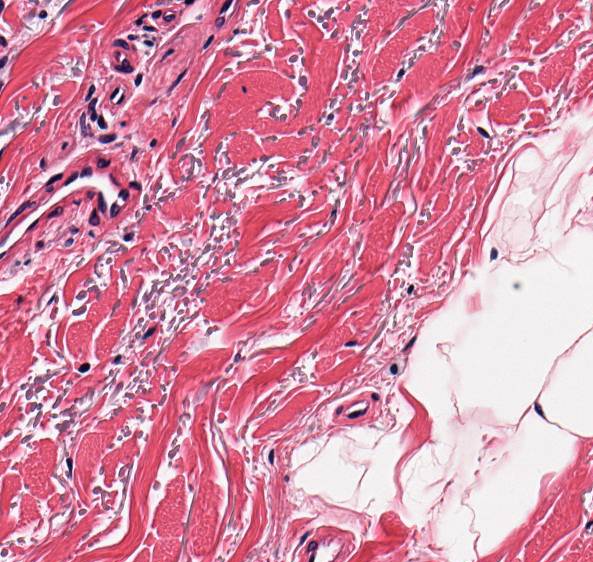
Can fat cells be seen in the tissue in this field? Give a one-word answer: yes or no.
Yes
